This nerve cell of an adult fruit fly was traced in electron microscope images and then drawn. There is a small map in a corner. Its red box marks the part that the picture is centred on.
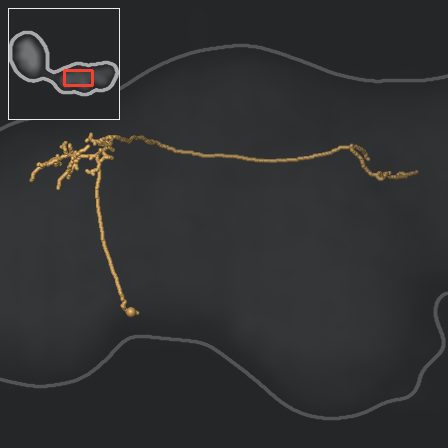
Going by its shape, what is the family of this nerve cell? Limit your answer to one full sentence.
The family of the nerve cell is hemilineage 06A.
